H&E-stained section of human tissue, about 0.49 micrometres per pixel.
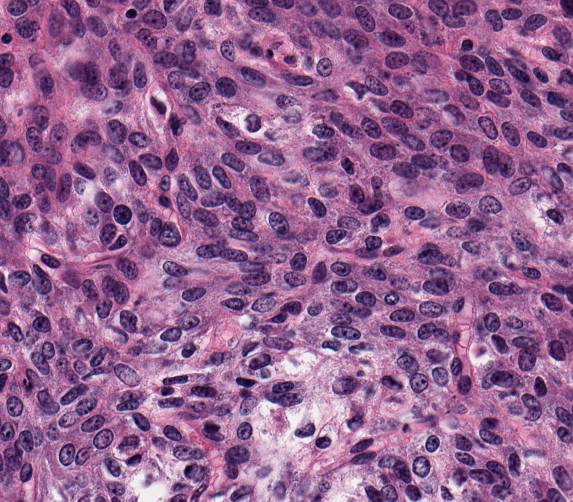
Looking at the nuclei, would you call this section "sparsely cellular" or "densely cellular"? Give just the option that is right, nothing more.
Densely cellular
